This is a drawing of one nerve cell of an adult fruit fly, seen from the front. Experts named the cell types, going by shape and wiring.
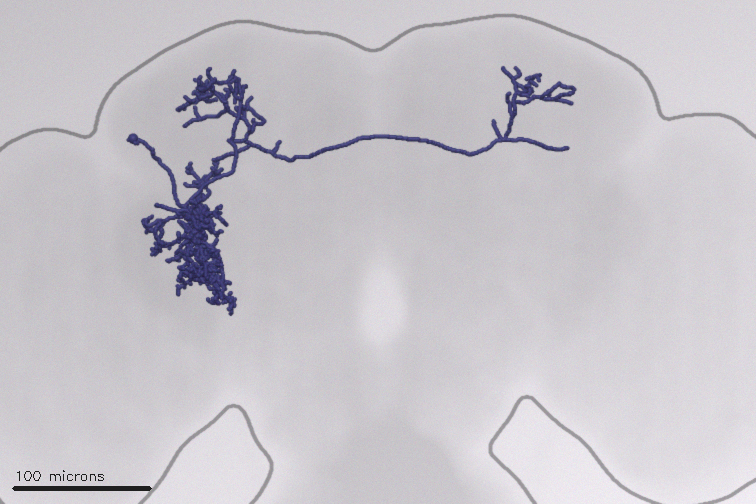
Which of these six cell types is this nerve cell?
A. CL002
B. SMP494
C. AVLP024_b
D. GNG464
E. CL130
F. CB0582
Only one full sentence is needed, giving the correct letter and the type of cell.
The matching cell type for the nerve cell is option C, AVLP024_b.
